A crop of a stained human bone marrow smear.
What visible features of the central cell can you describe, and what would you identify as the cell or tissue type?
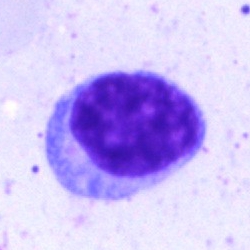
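This one's nucleus sits off-centre, toward the upper right, and fills most of the cell. Its chromatin is dark purple and clumped, with paler patches between the clumps. Pale blue cytoplasm makes a crescent along the left and lower sides of the nucleus. So it's a lymphocyte.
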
